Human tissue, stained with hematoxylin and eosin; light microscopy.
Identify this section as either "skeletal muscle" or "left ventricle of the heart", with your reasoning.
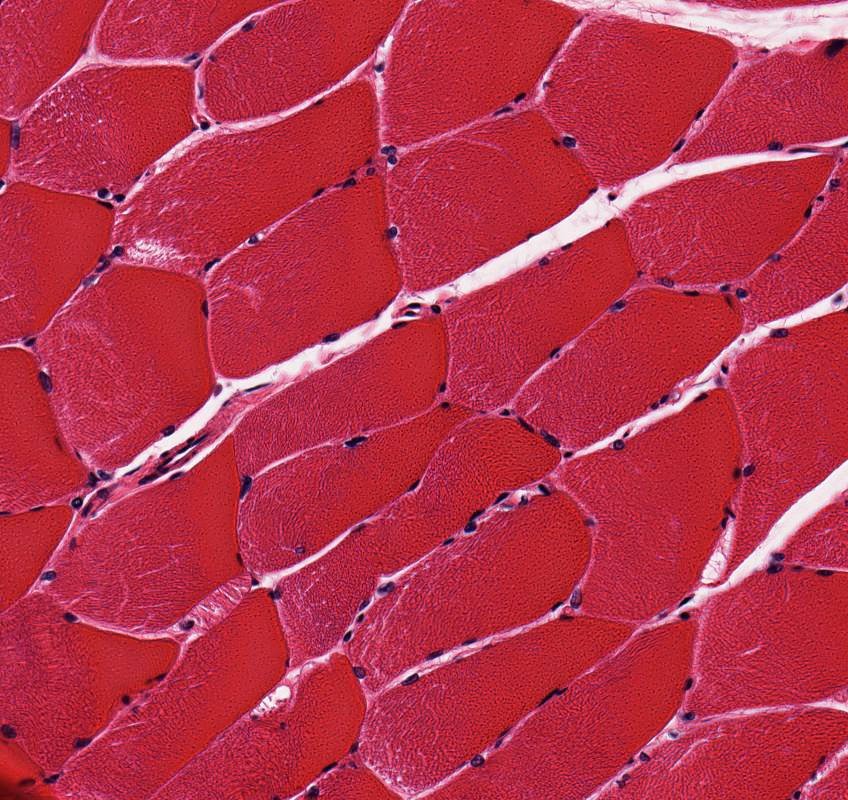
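Skeletal muscle. The dark, flattened nuclei lie at the edges of the fibres, not in their centres.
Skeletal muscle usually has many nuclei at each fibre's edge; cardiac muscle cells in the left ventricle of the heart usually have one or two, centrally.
The fibres, of broadly similar size, stain a deep even red with eosin, finely stippled, without vacuoles.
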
